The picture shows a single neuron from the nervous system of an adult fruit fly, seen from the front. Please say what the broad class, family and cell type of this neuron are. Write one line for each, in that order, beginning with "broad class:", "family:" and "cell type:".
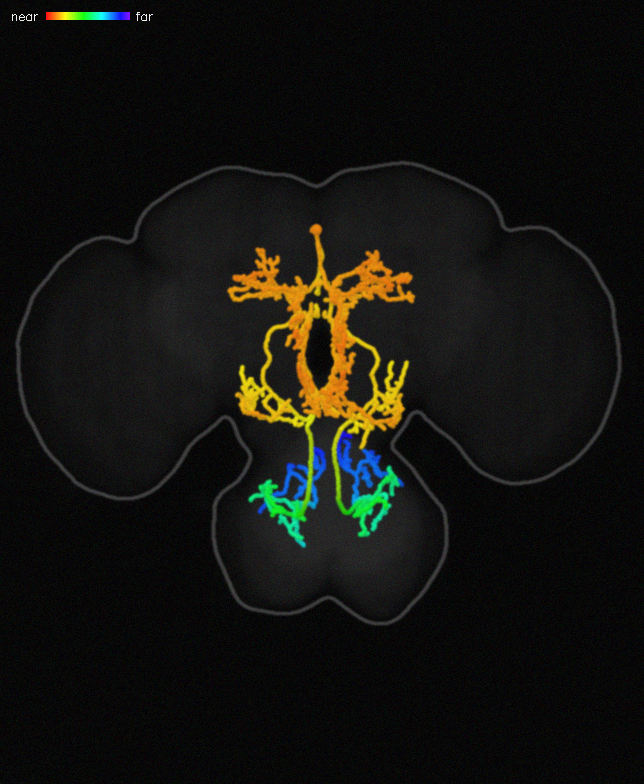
broad class: descending neuron
family: DNpe
cell type: DNpe020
